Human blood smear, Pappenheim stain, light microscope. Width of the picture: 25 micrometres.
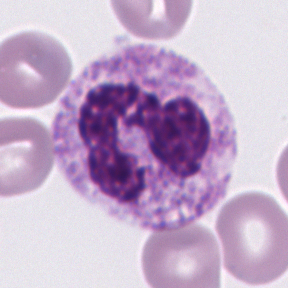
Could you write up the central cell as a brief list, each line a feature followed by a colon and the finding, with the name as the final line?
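Outline: round and smooth
Size: about 16 micrometres across
Chromatin: dark purple, coarsely clumped
Cytoplasm: plentiful, pale pinkish-lilac
Granules: leave the nuclear outline unhidden
Name: segmented neutrophil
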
